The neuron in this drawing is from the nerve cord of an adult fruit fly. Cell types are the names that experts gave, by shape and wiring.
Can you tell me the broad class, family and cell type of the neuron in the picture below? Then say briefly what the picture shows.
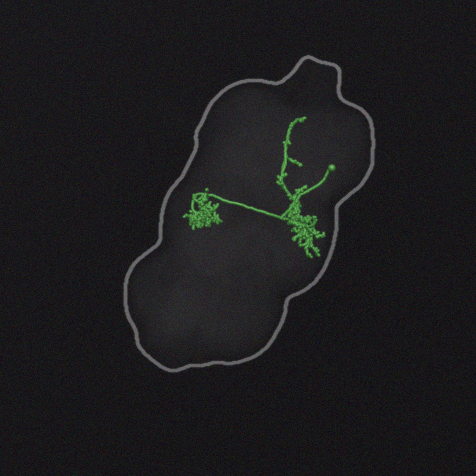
This is a nerve-cord intrinsic neuron. Its family is hemilineage 01A. The cell type is IN01A035. In this view it is about as wide as it is tall.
